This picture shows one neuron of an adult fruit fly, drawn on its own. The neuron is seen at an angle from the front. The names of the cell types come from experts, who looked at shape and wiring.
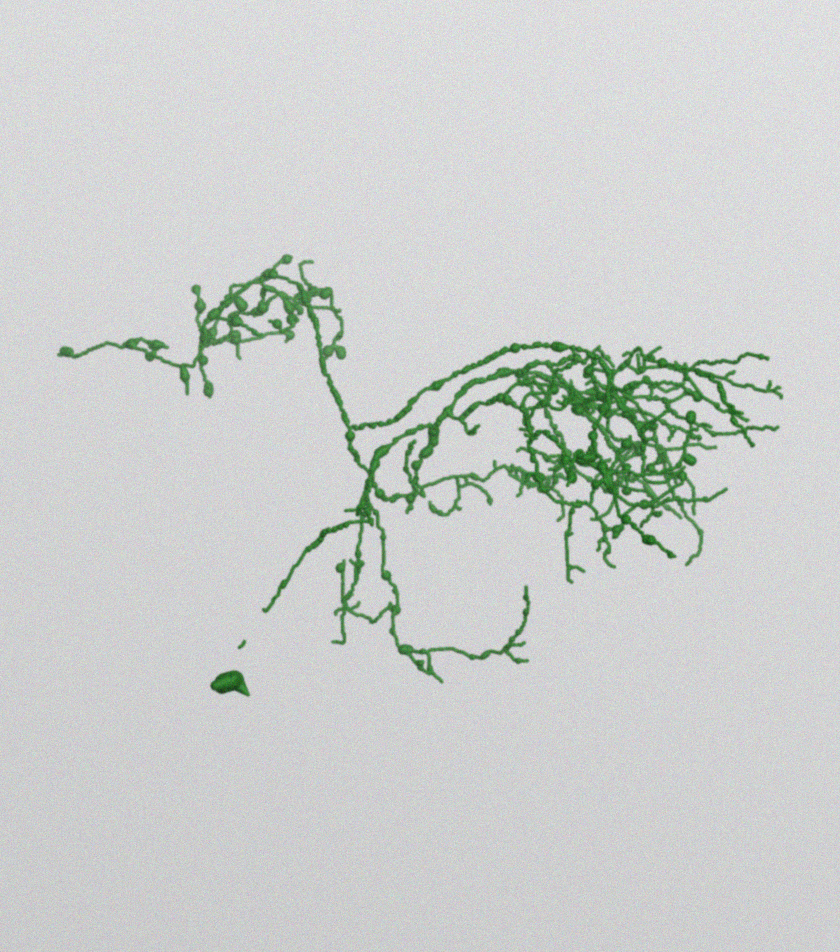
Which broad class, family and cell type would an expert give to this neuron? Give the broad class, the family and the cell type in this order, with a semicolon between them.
central-brain intrinsic neuron; hemilineage SMPad1; SMP088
